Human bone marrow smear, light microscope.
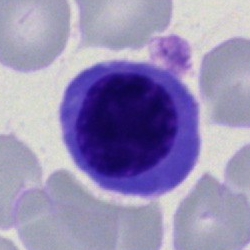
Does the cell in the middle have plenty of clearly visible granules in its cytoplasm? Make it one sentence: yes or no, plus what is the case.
No, the cytoplasm of the cell shows no visible granules.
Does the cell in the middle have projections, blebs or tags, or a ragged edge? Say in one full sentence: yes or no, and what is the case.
No, the outline of this cell is smooth and free of projections.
